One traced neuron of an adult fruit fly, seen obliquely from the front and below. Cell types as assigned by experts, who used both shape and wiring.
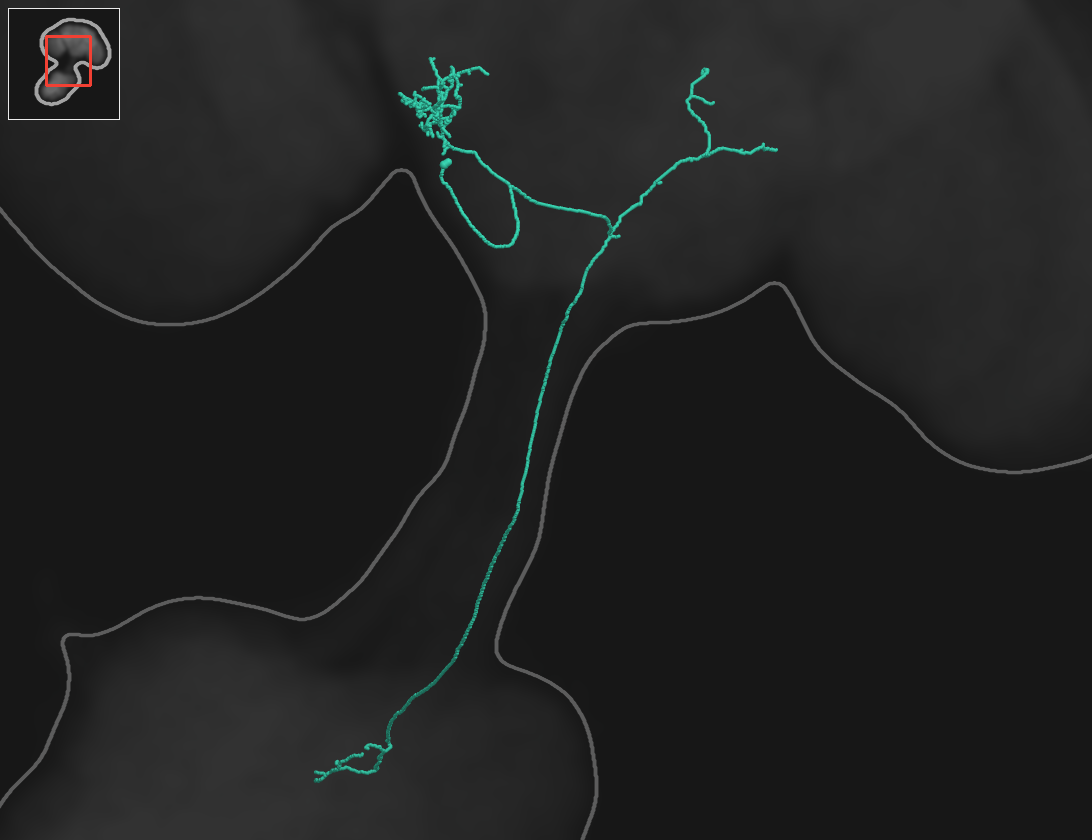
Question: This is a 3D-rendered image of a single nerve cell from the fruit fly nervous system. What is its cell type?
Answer: DNge094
